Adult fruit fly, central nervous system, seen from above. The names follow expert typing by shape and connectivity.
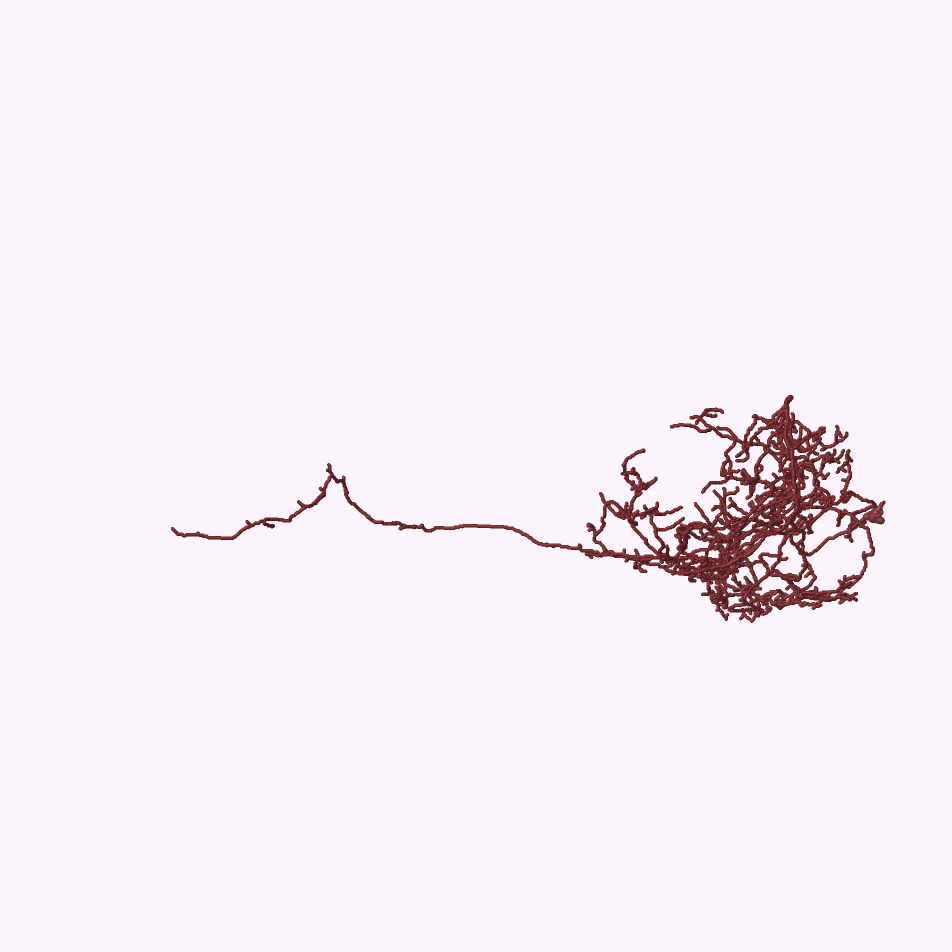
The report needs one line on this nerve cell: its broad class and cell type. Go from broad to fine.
central-brain intrinsic neuron; SLP457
